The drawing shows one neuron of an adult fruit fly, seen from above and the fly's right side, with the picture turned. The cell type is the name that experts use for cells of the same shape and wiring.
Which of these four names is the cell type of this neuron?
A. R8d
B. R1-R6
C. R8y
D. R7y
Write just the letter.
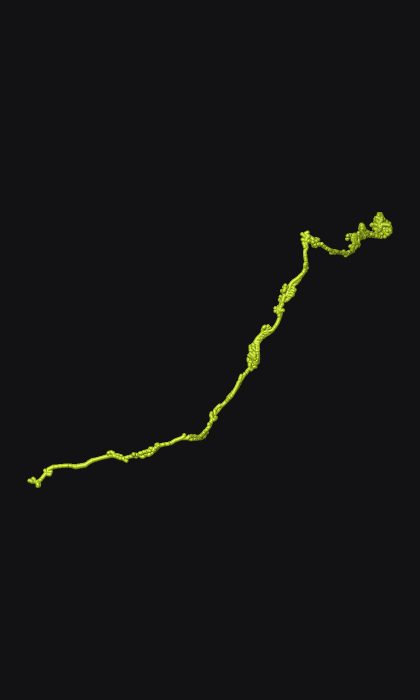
D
